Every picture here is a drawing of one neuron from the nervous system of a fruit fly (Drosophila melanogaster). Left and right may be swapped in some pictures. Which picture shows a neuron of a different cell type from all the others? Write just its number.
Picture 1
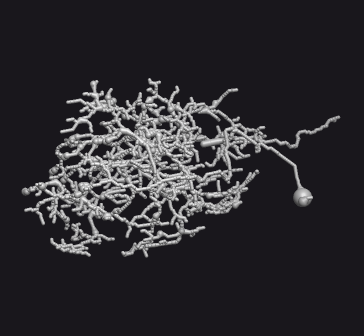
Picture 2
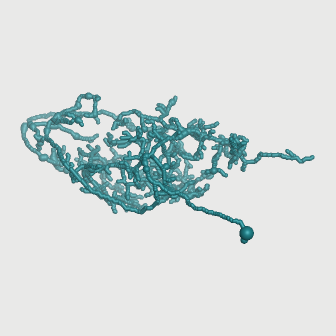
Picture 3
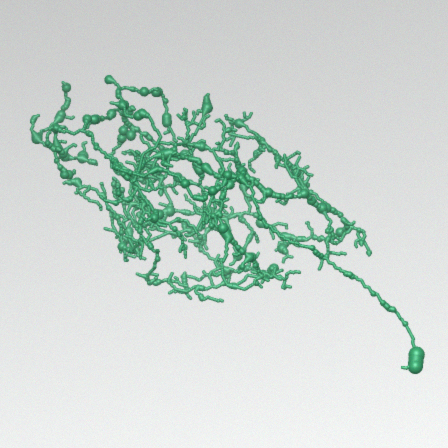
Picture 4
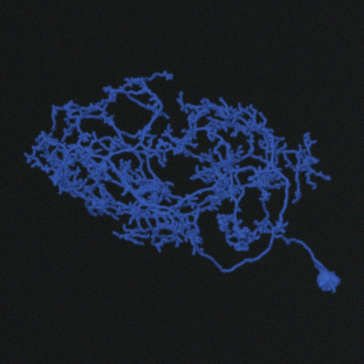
1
